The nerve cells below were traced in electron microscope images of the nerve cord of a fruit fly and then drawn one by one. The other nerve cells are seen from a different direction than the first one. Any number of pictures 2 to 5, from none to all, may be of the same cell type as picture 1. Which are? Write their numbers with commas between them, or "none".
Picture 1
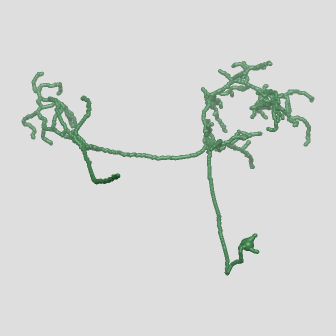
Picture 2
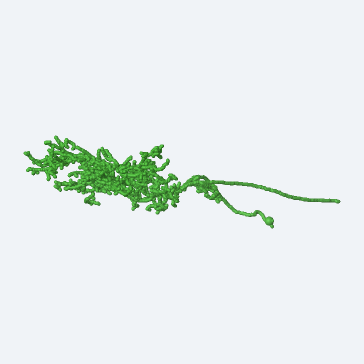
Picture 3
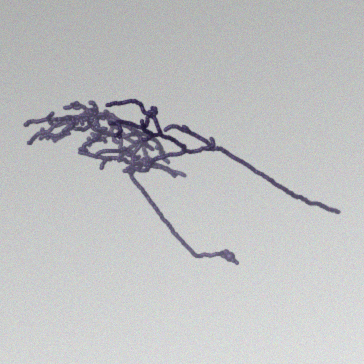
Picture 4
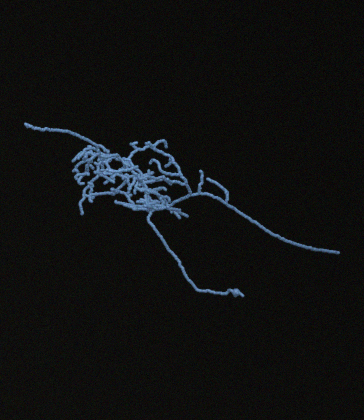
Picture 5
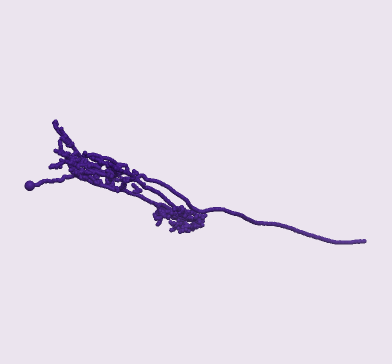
3, 4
